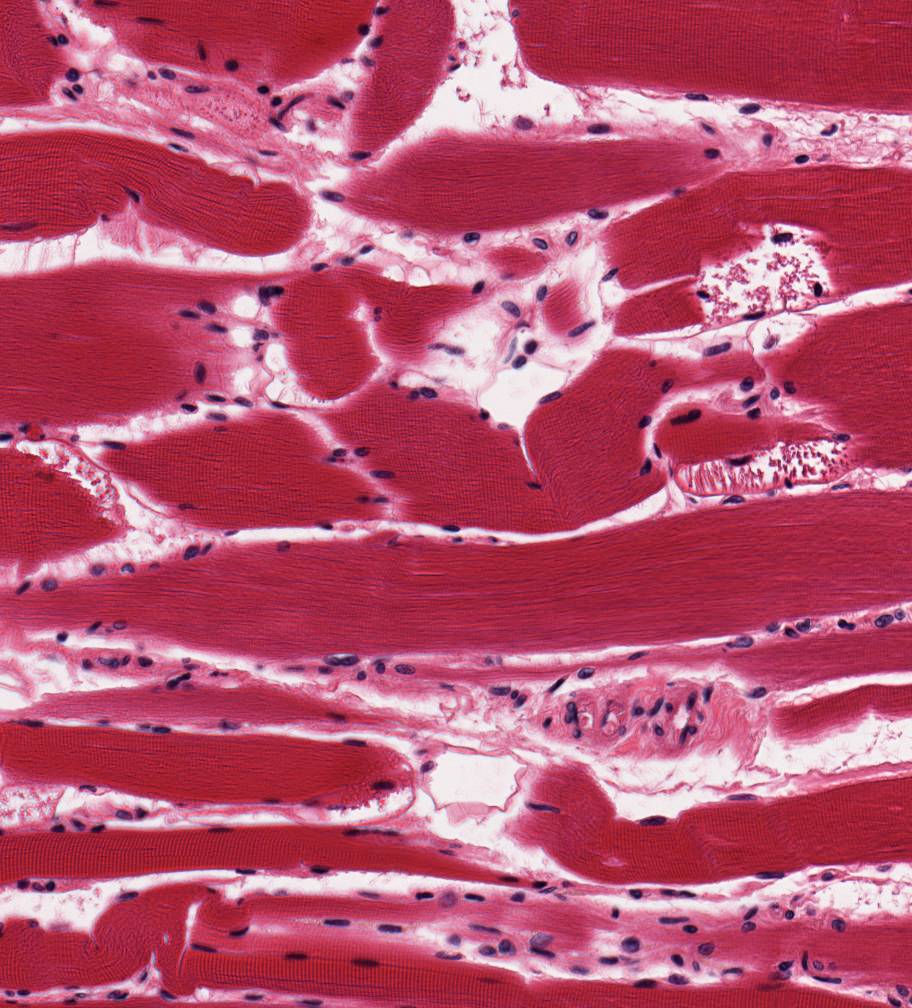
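Skeletal muscle: long fibres run mostly horizontally across the field, most regularly in the lower half, with fine transverse cross-striations along their length. Flattened, elongated fibre nuclei lie at the edges of the fibres, not in their centres. Loose, pale connective tissue between the fibres contains scattered small dark spindle-shaped nuclei.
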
